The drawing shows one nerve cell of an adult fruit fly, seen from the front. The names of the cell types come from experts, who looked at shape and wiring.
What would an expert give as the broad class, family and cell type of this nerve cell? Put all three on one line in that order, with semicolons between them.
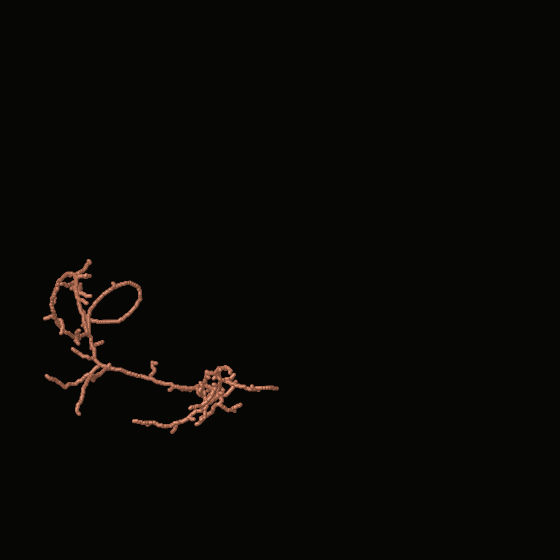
nerve-cord intrinsic neuron; hemilineage 03A; IN03A094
